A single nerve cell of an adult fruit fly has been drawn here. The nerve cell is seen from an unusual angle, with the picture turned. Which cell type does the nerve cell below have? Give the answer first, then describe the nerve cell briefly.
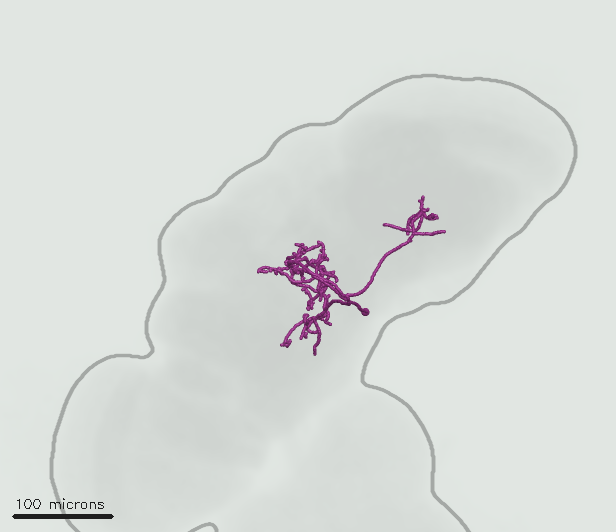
The cell type is CB3339. Its broad class is central-brain intrinsic neuron. From left to right in the picture it spans about 190 microns. In this view it is about as wide as it is tall.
